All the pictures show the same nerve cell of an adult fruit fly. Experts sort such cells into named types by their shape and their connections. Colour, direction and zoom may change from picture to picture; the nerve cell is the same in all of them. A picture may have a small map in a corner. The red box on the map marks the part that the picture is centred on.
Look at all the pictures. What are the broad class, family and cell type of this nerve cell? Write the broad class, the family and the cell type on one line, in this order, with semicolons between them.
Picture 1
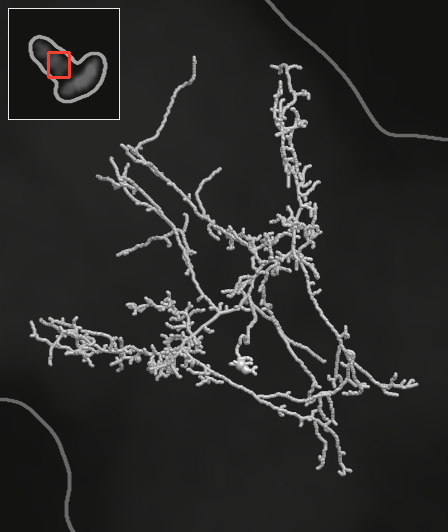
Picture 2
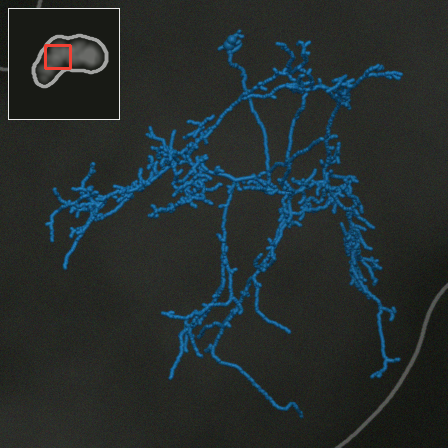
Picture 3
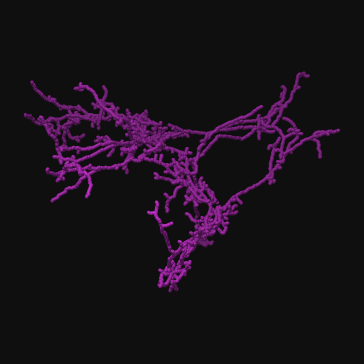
nerve-cord intrinsic neuron; hemilineage 00A; vPR9_c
